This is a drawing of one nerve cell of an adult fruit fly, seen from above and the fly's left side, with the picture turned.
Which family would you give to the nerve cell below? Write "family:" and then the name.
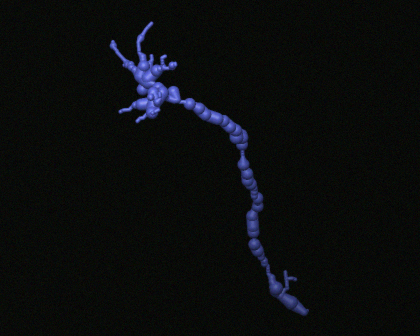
family: L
